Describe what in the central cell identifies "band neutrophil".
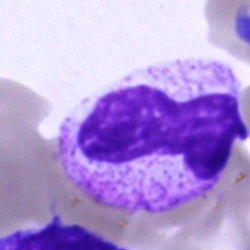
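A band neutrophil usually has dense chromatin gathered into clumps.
That goes with what you see here: this cell's chromatin is dark purple and coarsely clumped.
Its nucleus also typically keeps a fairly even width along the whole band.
This one doesn't go with that, because the nucleus narrows to a waist near its middle.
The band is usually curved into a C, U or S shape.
Here the nucleus is elongated across the cell. The cytoplasm is abundant and pale pinkish-lilac, and you won't find any vacuoles in it.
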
